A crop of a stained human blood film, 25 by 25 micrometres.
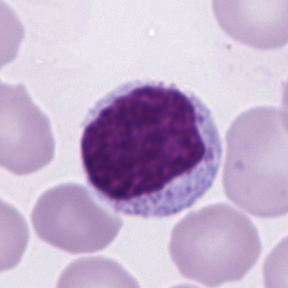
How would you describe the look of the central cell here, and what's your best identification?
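Round outline, I'd note first. Then an oval nucleus with a shallow notch on its right side, sitting off-centre towards the upper left. And scattered through the cytoplasm, fine purplish granules. This one is a large granular lymphocyte.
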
